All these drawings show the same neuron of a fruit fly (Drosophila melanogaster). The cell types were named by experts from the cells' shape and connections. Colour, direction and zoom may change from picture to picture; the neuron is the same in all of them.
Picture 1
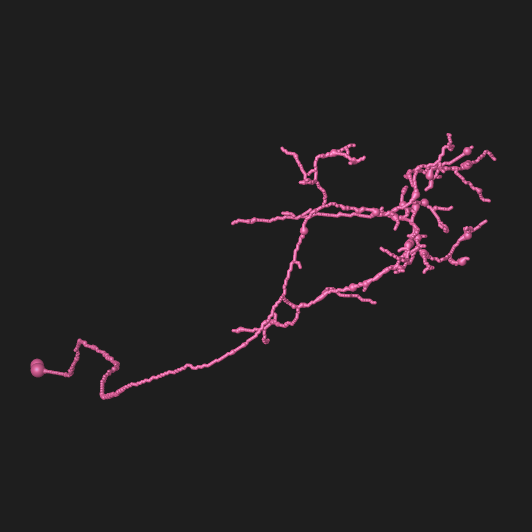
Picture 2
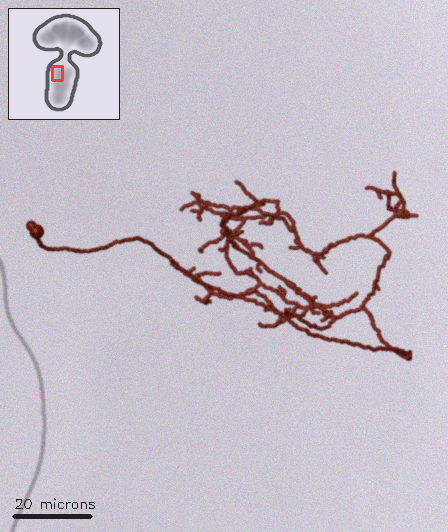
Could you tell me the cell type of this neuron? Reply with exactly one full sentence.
The type assigned to this neuron is IN23B091.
